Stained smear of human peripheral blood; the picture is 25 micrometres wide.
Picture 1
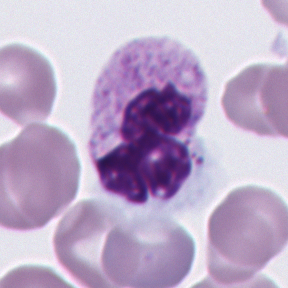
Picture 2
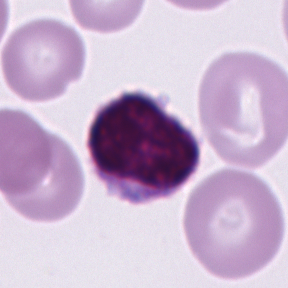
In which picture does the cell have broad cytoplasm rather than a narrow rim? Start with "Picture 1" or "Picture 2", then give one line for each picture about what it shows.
Picture 1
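Picture 1: The cytoplasm is abundant and widest above the nucleus.
Picture 2: A narrow crescent of pale lilac-blue cytoplasm shows mainly along the lower edge.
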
